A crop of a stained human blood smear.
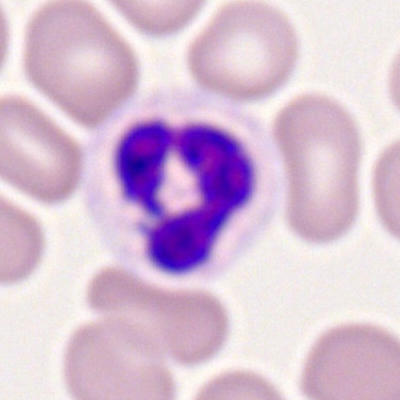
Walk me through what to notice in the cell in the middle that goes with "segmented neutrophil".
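Look first at the nucleus: it is divided into three lobes, set in a ring around a pale central patch of cytoplasm.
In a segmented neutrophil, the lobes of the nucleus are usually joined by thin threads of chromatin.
Here the chromatin stains a dark purple.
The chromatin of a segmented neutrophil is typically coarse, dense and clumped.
Now the cytoplasm, which is pale pinkish-lilac.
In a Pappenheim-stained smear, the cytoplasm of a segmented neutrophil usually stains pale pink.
Taken together, the lobed nucleus and the pale cytoplasm sit well with a segmented neutrophil.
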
